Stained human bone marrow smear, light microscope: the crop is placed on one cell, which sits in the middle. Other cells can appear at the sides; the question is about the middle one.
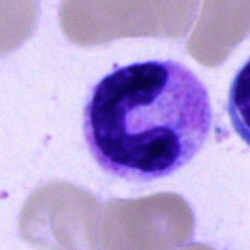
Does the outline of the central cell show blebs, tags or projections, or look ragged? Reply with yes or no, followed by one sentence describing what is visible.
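No. The cell outline is round and smooth.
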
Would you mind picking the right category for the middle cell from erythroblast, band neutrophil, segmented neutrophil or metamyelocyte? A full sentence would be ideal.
The cell in the middle of the field of view is a band neutrophil.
